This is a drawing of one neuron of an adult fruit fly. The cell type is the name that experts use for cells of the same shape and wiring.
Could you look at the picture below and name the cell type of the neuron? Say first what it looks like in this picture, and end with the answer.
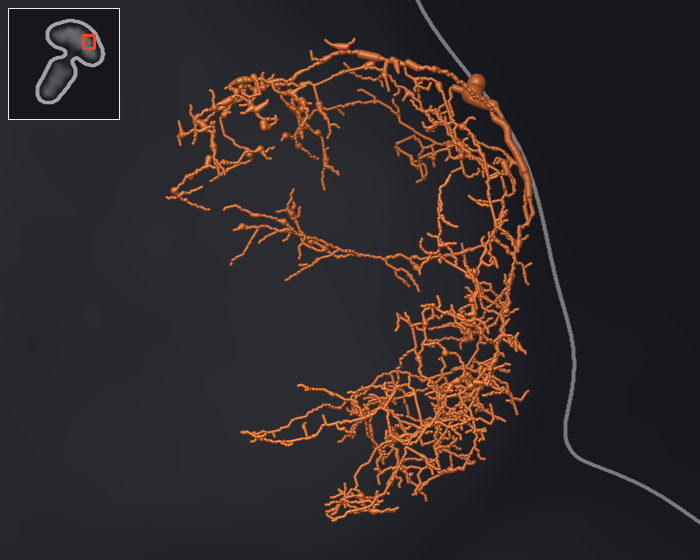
It is in the brain and does not reach the nerve cord. The picture shows more than a hundred branch ends. Its broad class is central-brain intrinsic neuron. The cell type is CB3684.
